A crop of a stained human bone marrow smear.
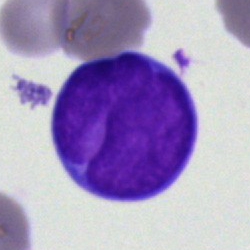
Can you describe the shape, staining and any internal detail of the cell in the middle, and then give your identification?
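Look how the nucleus takes up nearly the whole cell, so there's very scant cytoplasm left. There's a fold, a cleft really, running through it from the top down toward the lower left. I can't make out any nucleoli, and there are no granules in the cell either. That's a blast.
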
